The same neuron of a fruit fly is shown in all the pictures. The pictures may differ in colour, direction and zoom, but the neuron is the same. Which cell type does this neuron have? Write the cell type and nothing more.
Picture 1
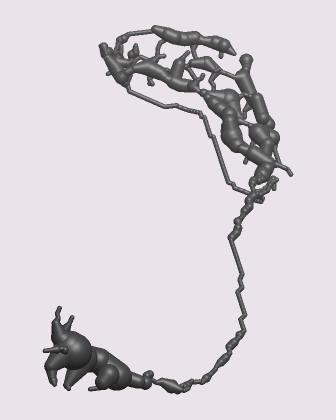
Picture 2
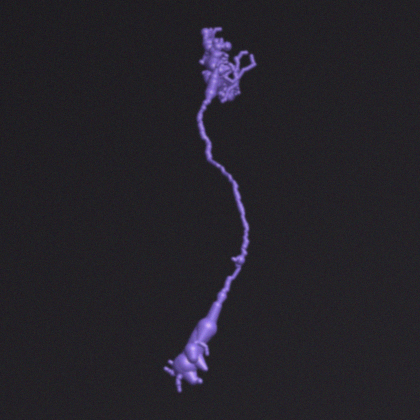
Lai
